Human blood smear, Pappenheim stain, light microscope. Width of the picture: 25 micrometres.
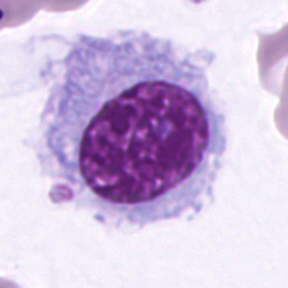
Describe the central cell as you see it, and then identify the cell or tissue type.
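Off-centre nucleus toward the lower right, oval, about 12 by 10 micrometres. Cell outline irregular, edge ragged and frayed. Chromatin coarse and clumped, lighter gaps between darker patches. Cytoplasm wispy and streaky in texture. Plasma cell.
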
